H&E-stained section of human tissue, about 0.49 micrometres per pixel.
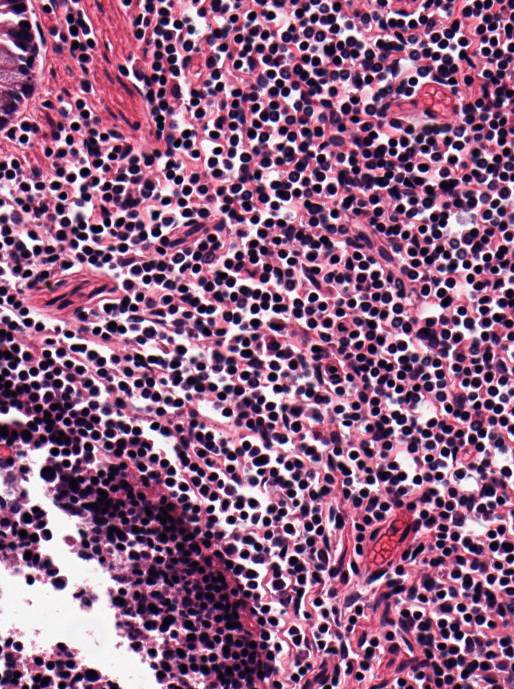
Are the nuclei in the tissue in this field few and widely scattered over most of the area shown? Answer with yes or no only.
No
